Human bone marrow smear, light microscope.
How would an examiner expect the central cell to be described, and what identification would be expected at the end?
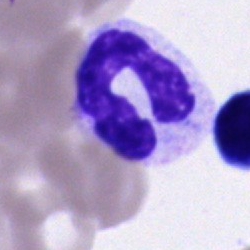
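Toward the lower right, the two ends of the nuclear band lie close together. The chromatin is dark purple and coarsely clumped, and no nucleoli are visible in the nucleus. Pale lilac cytoplasm fills the space inside the curve of the nucleus. The cell is a band neutrophil.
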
